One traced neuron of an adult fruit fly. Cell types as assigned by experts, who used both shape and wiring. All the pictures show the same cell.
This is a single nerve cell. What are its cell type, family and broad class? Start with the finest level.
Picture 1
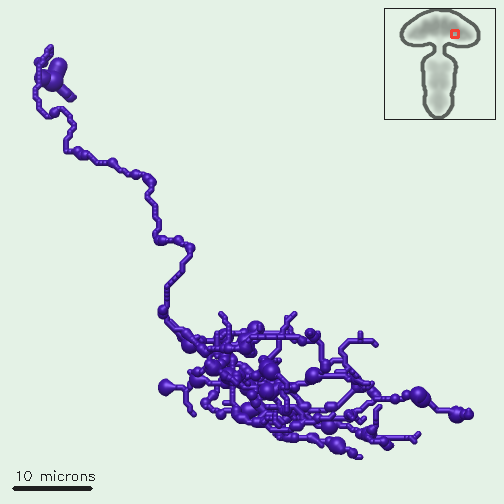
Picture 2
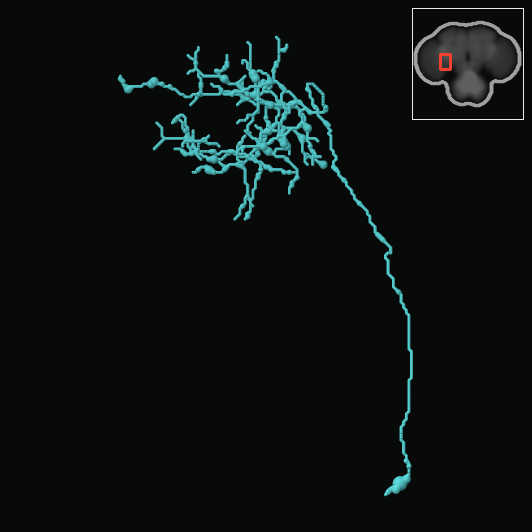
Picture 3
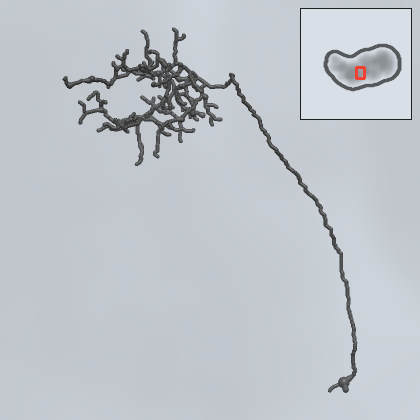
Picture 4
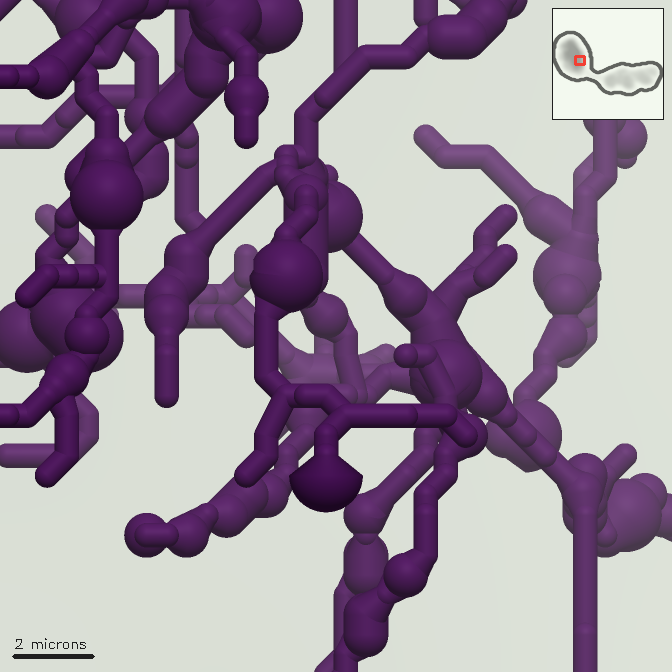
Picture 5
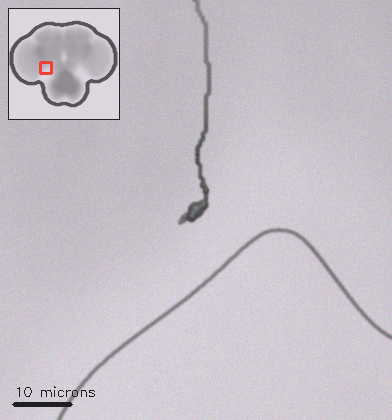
Li22; Li; optic-lobe intrinsic neuron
